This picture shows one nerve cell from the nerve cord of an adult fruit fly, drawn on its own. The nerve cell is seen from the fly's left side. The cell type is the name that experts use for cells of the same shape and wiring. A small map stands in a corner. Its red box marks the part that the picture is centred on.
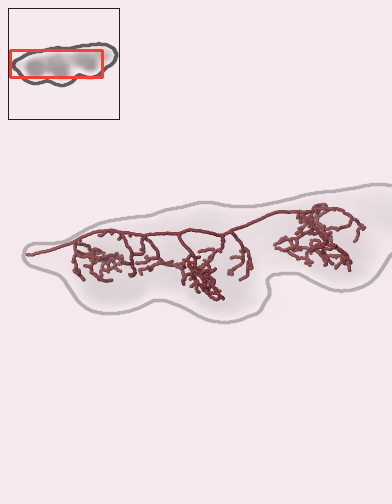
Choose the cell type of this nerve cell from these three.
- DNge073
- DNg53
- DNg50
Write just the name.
DNge073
